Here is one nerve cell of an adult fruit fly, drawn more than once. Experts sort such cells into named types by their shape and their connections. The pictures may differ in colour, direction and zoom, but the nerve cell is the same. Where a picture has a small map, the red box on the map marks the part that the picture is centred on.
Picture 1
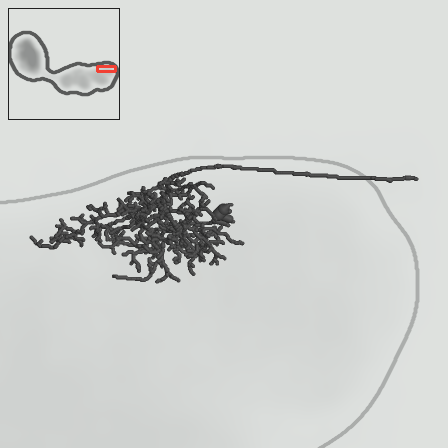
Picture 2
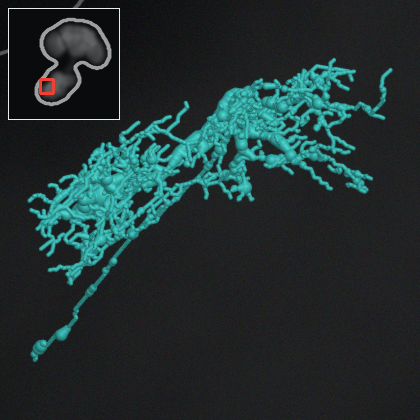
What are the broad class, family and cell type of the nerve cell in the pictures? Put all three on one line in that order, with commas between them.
motor neuron of the nerve cord, MNad, MNad02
